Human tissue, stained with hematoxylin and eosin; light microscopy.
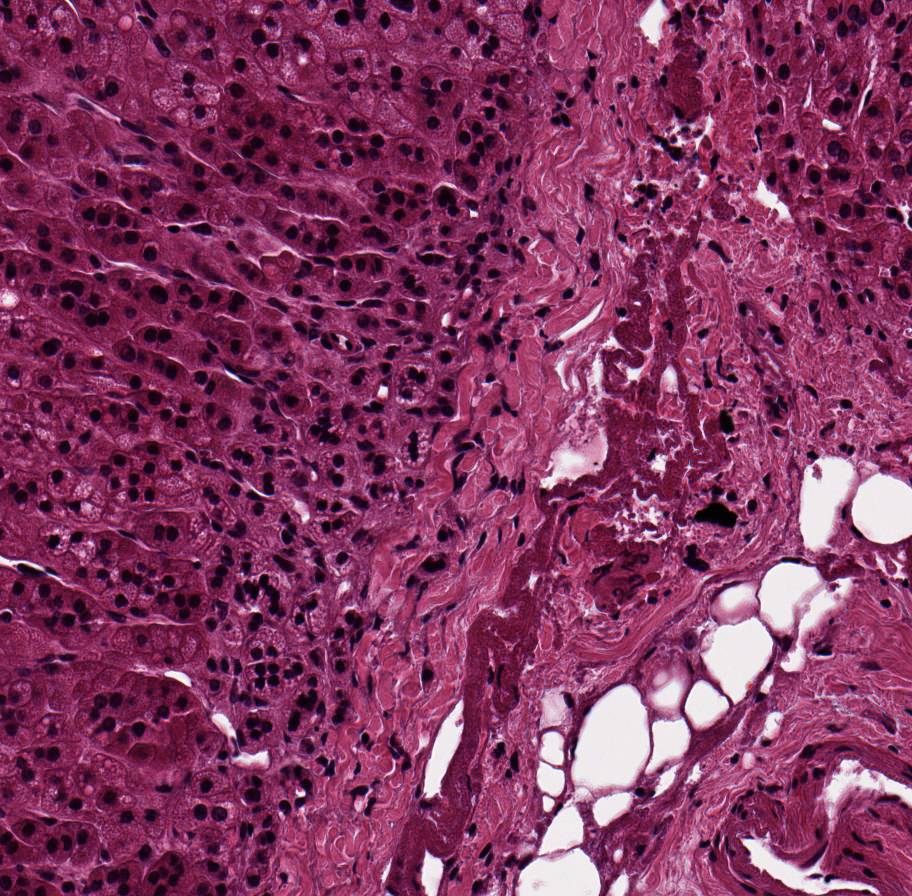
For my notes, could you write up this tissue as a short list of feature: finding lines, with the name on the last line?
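Arrangement: polygonal cells in cords and nests, separated by thin slit-like spaces
Nuclei: round, dark, mostly one per cell
Cytoplasm: pale, finely vacuolated in some polygonal cells, upper left
Stroma: band of wavy pink collagen running roughly top to bottom through the centre
Name: adrenal gland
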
